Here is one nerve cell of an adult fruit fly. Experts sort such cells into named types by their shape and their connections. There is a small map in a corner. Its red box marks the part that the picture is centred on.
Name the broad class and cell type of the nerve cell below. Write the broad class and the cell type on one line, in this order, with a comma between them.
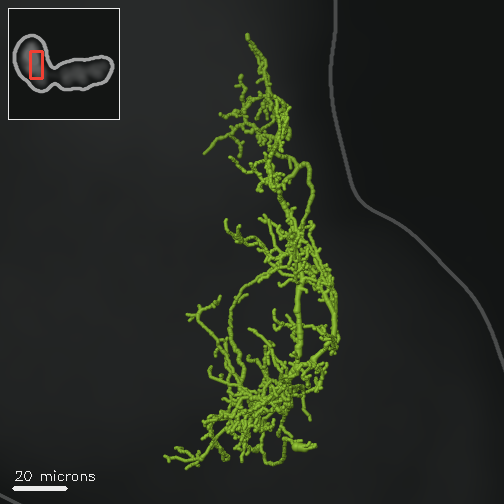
central-brain intrinsic neuron, GNG307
